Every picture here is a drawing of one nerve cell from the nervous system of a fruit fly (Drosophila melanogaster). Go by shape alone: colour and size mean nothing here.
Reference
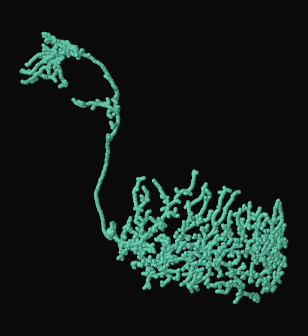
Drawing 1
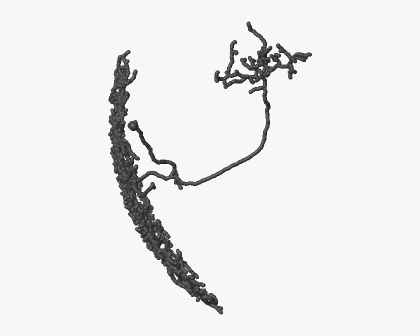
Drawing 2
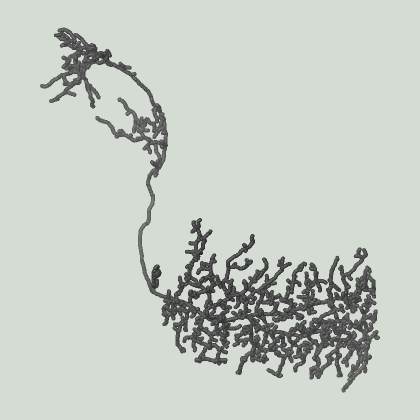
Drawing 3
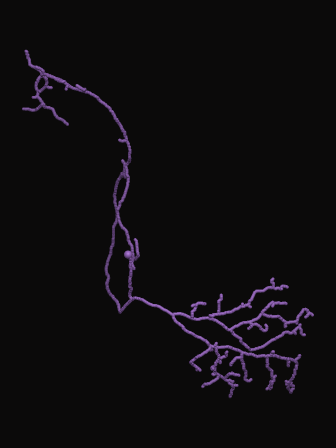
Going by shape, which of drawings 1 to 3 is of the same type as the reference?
Drawing 2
